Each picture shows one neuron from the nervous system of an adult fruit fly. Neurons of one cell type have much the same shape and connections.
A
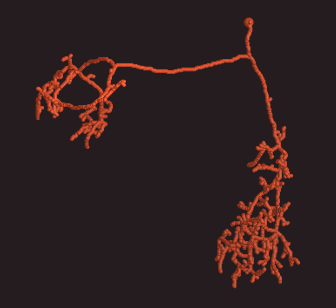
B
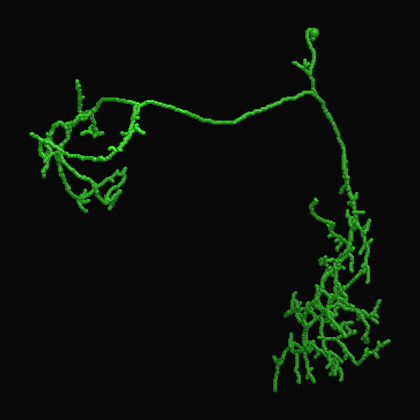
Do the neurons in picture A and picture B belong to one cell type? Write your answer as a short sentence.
They are of the same cell type.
